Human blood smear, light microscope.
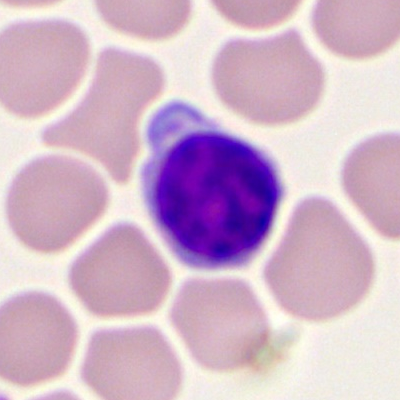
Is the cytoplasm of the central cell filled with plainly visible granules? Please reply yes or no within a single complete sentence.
No, visible granules are absent from the cytoplasm of this cell.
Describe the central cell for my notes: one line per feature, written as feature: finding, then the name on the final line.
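Shape: roughly round, small rounded cytoplasmic bulge at upper left
Chromatin: dense, dark purple, coarsely clumped
Nucleolus: none visible
Cytoplasm: pale blue
Name: lymphocyte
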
